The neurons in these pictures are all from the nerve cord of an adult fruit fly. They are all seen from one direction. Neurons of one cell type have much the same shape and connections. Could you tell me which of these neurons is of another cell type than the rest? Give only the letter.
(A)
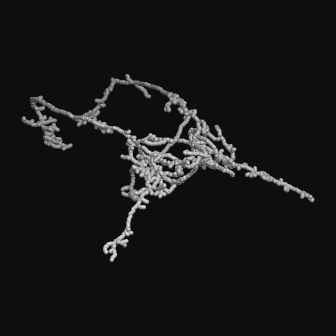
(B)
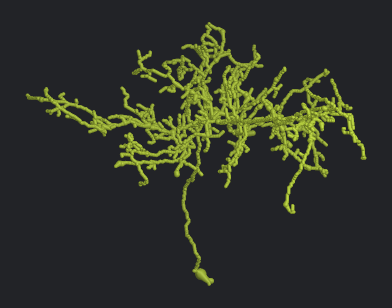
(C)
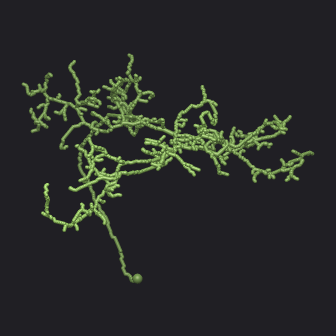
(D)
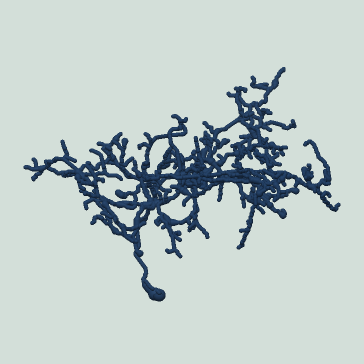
A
